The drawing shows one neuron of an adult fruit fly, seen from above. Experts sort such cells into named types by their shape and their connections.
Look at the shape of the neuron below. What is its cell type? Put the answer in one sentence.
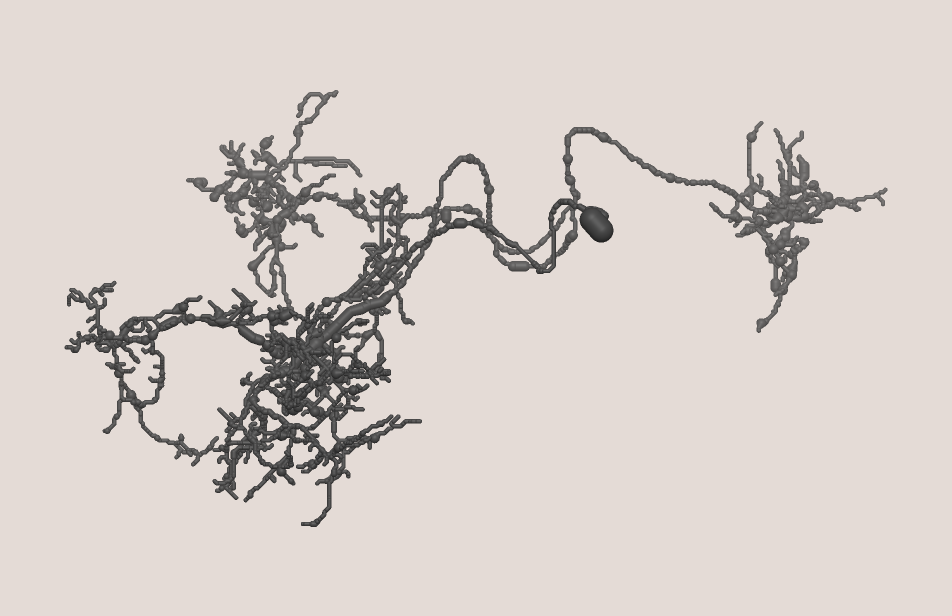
The cell type is CRE025.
